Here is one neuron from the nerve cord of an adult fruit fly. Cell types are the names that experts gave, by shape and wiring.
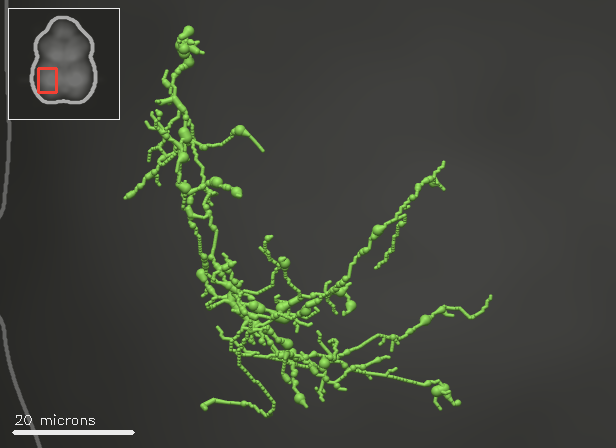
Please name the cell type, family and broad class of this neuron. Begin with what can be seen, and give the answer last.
No cell body is drawn. By the scale bar it is about 65 microns tall in this view. Dozens of branch ends can be seen. The cell type is SNta45. Its family is called class mechanosensory tactile. This is a sensory neuron entering the nerve cord.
